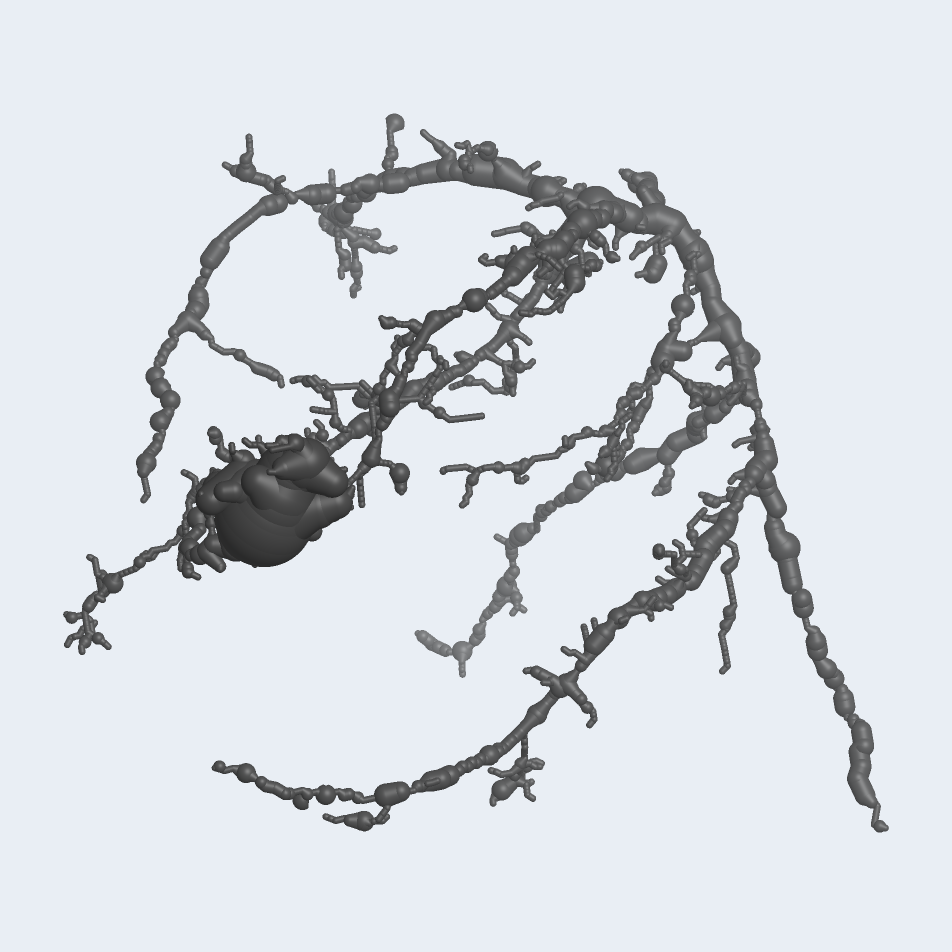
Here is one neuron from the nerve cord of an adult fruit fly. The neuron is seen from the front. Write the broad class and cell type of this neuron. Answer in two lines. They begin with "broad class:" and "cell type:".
broad class: motor neuron of the nerve cord
cell type: Pleural remotor/abductor MN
